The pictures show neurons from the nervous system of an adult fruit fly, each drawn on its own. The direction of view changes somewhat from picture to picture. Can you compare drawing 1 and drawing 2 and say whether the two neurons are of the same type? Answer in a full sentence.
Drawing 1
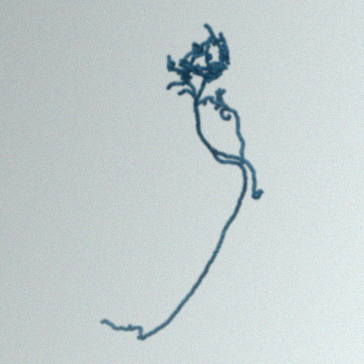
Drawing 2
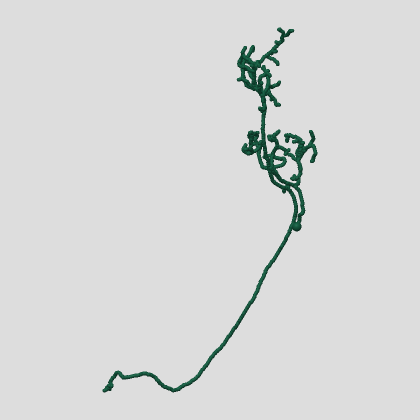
They are of different cell types.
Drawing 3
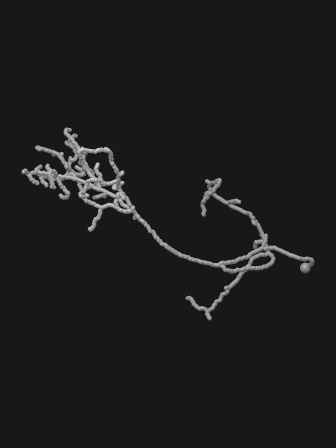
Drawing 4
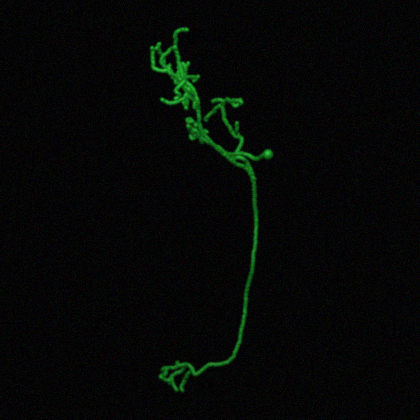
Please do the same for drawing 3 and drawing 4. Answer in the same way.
They are of different cell types.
